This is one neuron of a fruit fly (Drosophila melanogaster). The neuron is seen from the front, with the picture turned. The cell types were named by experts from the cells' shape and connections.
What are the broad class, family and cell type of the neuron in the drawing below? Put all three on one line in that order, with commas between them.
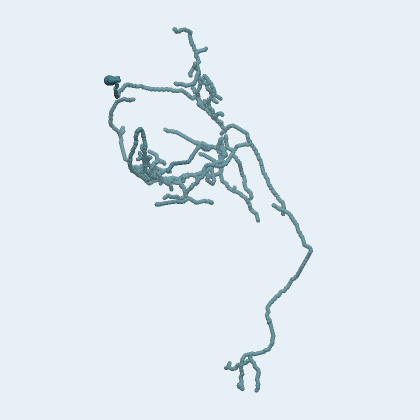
central-brain intrinsic neuron, hemilineage ALv2, v2LNX01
